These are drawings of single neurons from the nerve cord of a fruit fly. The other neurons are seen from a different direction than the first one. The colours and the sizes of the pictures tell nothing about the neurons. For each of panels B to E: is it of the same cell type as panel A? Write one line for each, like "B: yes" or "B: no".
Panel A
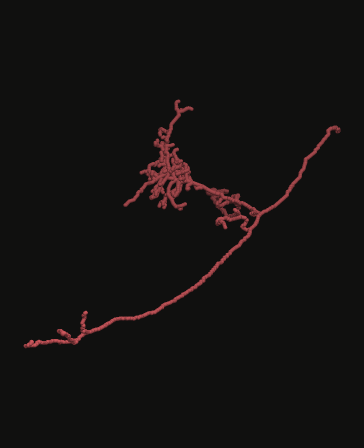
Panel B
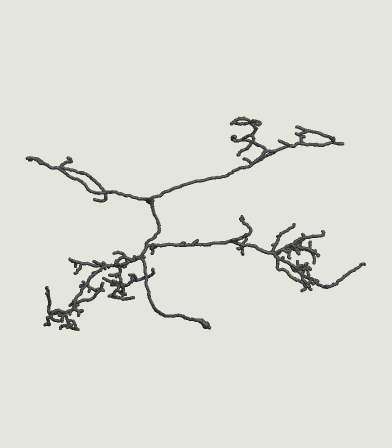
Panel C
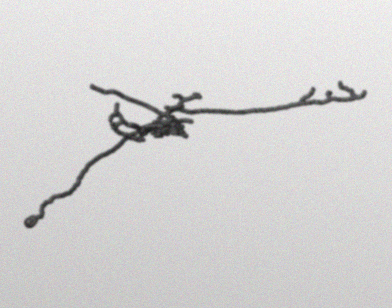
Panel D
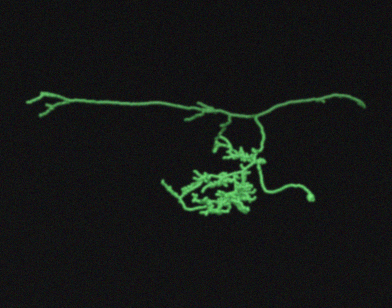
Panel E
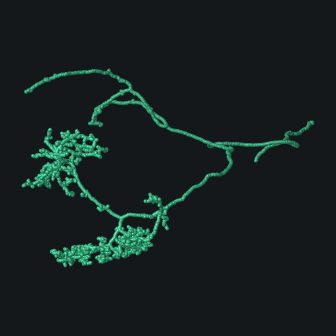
B: no
C: yes
D: no
E: no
